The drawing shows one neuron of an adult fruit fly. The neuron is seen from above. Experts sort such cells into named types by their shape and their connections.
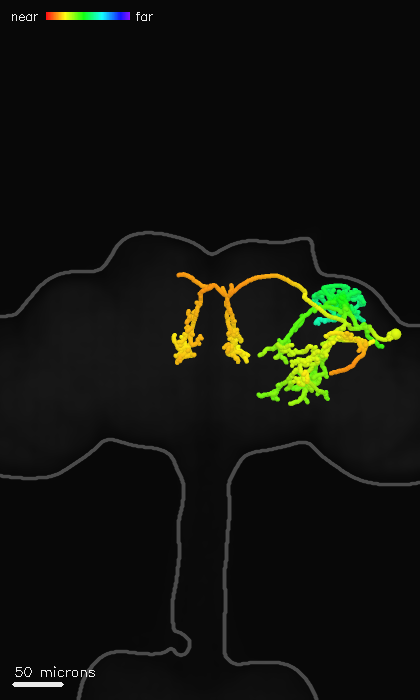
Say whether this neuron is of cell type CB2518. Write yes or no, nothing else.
no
